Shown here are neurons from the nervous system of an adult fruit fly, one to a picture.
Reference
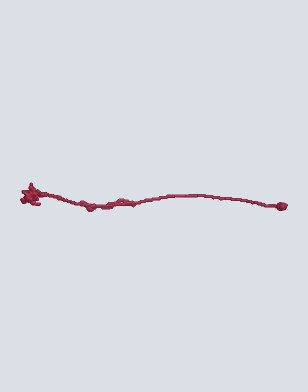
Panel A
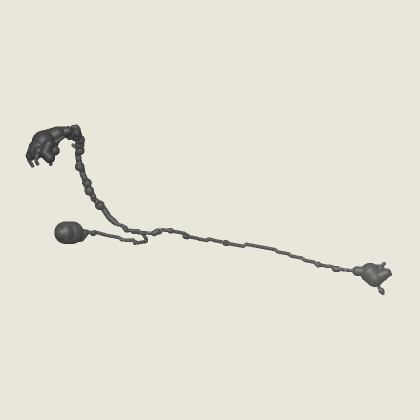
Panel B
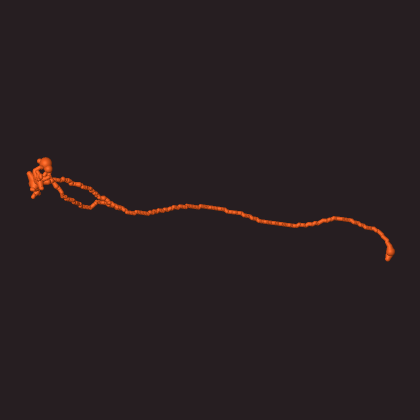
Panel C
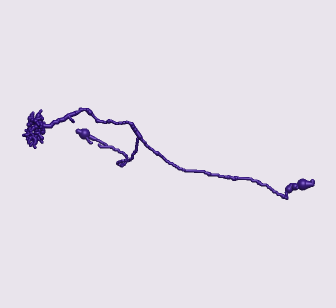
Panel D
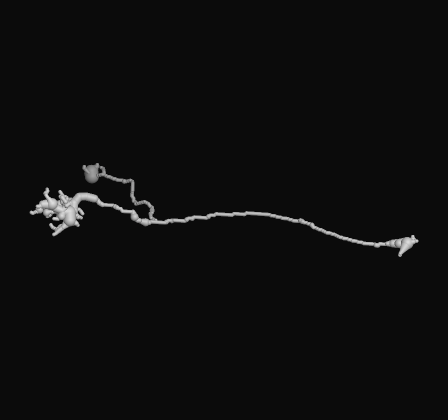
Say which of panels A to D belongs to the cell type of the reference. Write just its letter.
A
